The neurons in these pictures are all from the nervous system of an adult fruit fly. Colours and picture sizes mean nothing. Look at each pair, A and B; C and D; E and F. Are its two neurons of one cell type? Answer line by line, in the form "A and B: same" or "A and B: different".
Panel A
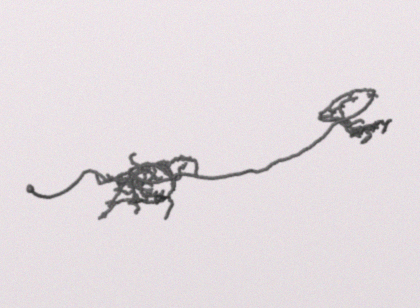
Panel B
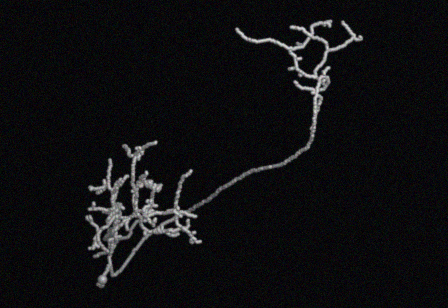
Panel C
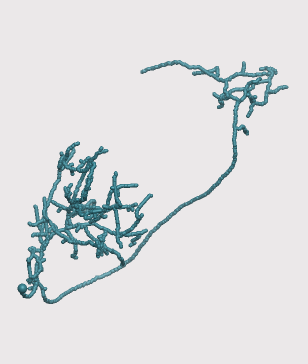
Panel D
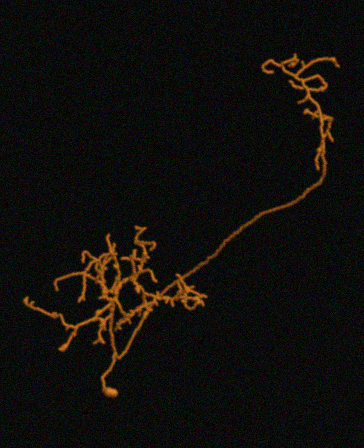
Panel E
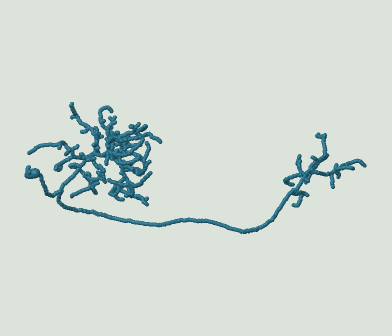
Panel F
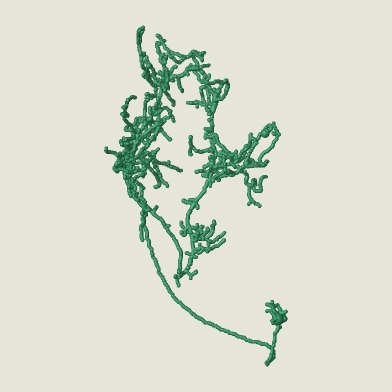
A and B: different
C and D: same
E and F: different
